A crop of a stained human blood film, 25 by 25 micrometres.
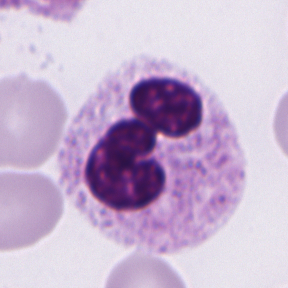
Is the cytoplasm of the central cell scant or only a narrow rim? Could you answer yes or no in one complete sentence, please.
No, the cytoplasm is broad rather than a narrow rim.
